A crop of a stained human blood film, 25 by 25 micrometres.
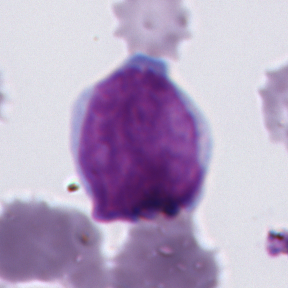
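Myeloblast, the nucleated cell at the centre of a stained peripheral blood smear. Cell about 14 micrometres across; nucleus about 14 by 11 micrometres, filling about 80% of the cell's area. Nucleus a rounded oblong, no lobes, no notch. Chromatin finely textured and evenly stained, without coarse dark clumps. Thin rim of cytoplasm; no granules visible.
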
